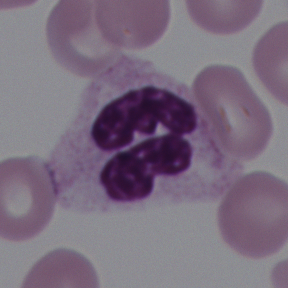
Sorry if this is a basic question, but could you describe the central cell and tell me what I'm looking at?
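To begin, the outline is irregular and roughly triangular. Next, the nucleus forms two curved lobes, one above the other, separated by a narrow cleft. The cytoplasm then shows fine, faint violet-pink granules and no vacuoles. Last, the cell is a segmented neutrophil.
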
